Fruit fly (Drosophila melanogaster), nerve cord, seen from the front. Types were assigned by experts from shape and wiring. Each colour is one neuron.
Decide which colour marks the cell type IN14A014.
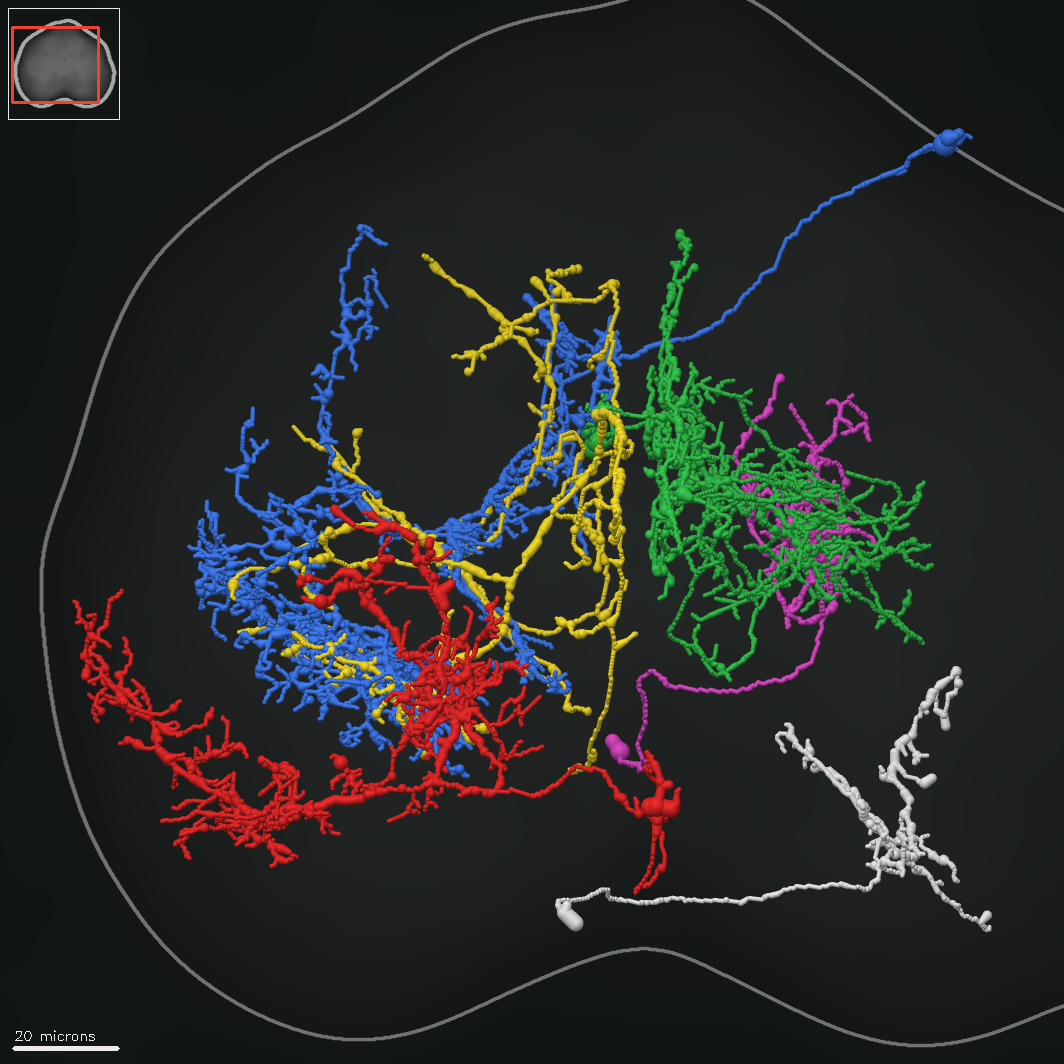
red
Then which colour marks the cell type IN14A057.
magenta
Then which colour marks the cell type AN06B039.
green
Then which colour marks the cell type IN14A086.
white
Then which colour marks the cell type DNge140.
yellow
